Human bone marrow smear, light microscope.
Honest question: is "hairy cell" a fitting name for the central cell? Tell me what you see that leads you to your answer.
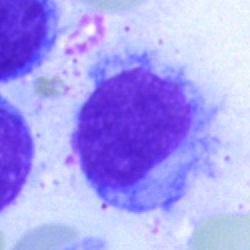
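What decides it first is the cytoplasm: the nucleus fills most of the cell, yet a moderate rim of cytoplasm remains around it.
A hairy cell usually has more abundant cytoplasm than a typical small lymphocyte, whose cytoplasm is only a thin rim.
This rim is moderate rather than thin, so I'd say hairy cell fits, and lymphocyte fits less well. The rim isn't even, either: it is wider on the lower right side than on the upper left. Its outer edge looks ragged and fuzzy rather than smooth. The colour is harder to use; the cytoplasm is pale to medium blue.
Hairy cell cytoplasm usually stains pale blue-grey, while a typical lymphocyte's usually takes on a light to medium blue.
This shade could sit with either name. The chromatin is dark purple all through the nucleus, and I can't see any clear vacuoles in the cytoplasm.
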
